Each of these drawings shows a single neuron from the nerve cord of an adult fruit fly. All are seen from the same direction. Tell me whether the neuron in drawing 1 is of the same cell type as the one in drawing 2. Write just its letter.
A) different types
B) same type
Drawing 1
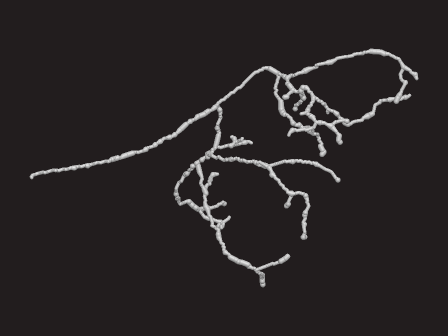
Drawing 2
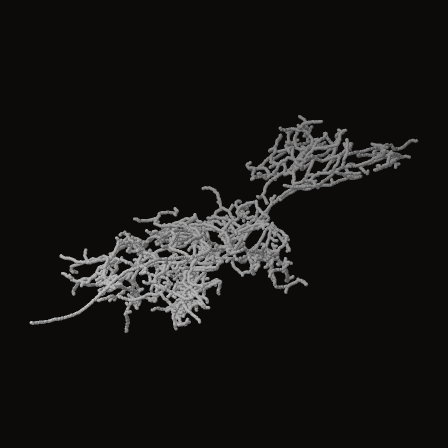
A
